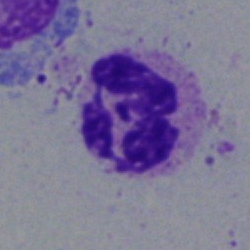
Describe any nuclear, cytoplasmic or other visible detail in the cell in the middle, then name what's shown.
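Looking at the nucleus, I see it divided into several connected lobes arranged around a central pale space. Its chromatin is dark purple and coarsely clumped. The cytoplasm is pale pinkish-lilac, with fine pinkish granules in it. So this is a segmented neutrophil.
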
